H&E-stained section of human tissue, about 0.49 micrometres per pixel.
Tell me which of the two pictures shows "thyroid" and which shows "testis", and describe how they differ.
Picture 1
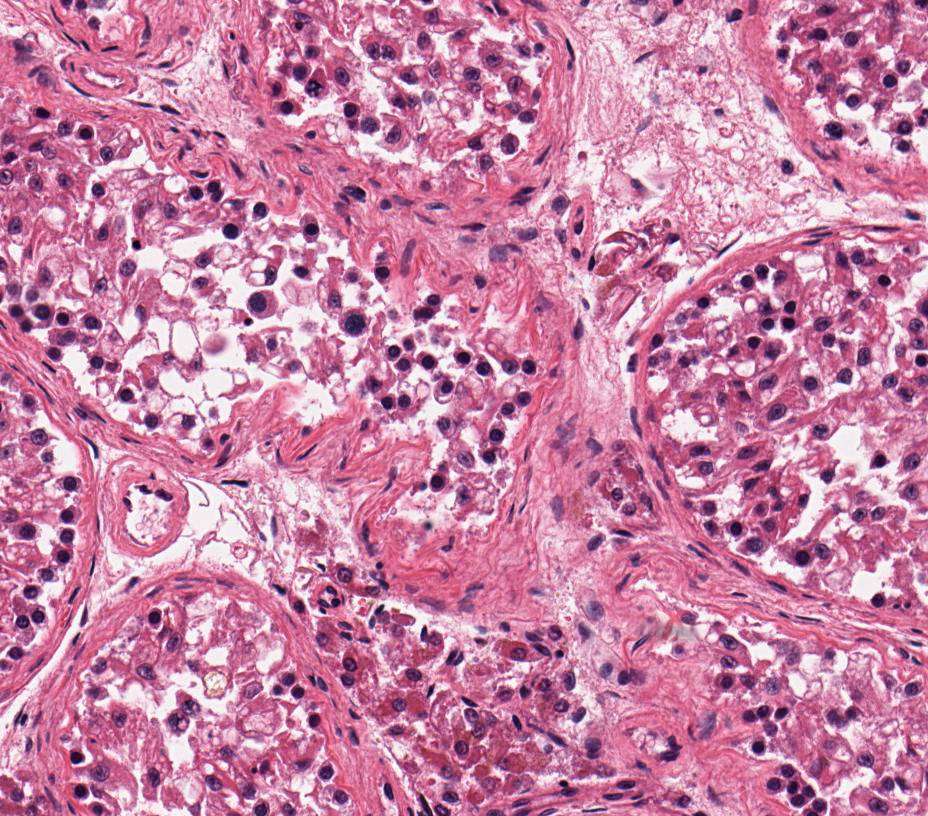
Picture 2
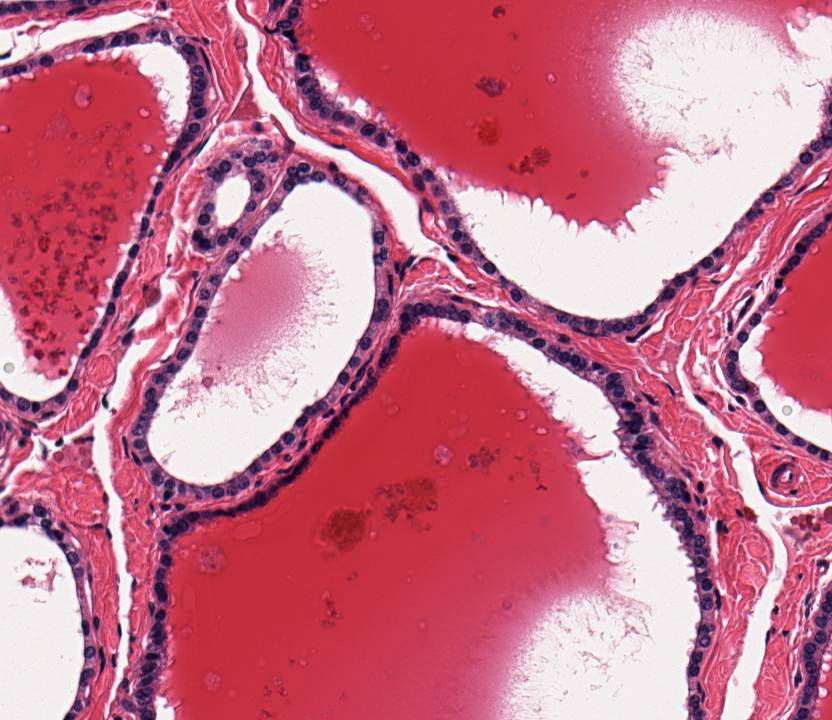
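Let's take them in turn: picture 1 is testis, and picture 2 is thyroid. Look first at the outlines. In picture 1, cross-cut rounded tubular profiles fill the field, parted by strips of fibrous interstitial tissue, each bounded by several concentric layers of pink fibrous tissue with flattened spindle-shaped nuclei. In picture 2, one layer of flattened to low cuboidal epithelial cells lines each follicle, its small, round, dark nuclei set evenly in a row, with no papillary folds reaching into the lumen. Now look inside. The testis tubules are packed with loosely arranged cells with round, dark nuclei, among them pale, vacuolated cytoplasm and small clear spaces, whereas most thyroid lumens hold homogeneous bright red colloid.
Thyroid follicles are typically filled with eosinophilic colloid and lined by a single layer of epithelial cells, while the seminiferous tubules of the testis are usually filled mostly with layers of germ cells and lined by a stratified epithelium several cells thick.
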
